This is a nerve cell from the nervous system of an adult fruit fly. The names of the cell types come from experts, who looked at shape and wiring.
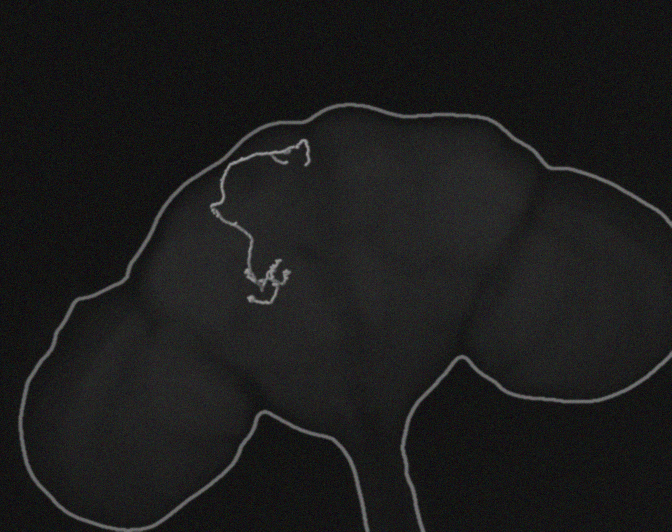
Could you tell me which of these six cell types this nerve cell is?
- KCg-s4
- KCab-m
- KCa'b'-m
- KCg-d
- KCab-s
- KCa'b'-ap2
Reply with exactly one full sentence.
The cell type KCg-s4 is the type of this nerve cell.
